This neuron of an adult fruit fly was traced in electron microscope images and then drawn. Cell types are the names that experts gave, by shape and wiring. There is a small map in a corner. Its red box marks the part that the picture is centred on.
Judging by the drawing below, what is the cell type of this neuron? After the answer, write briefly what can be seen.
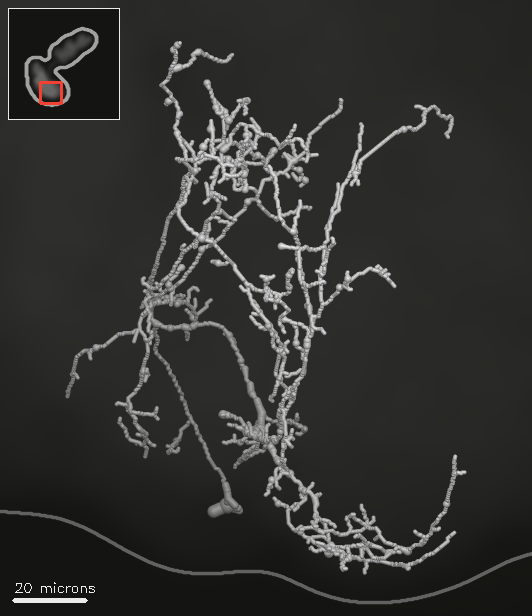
It is of cell type CB3977. This is a central-brain intrinsic neuron. It is in the brain and does not reach the nerve cord. By the scale bar it is about 150 microns tall in this view.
